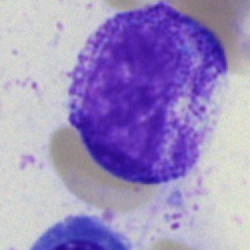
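Myelocyte at the centre of a stained bone marrow smear, shown slightly blurred. Roughly oval in outline, the cell has granules at its upper left margin that lend that edge a beaded, bumpy appearance. A paler streak runs down its right part.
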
